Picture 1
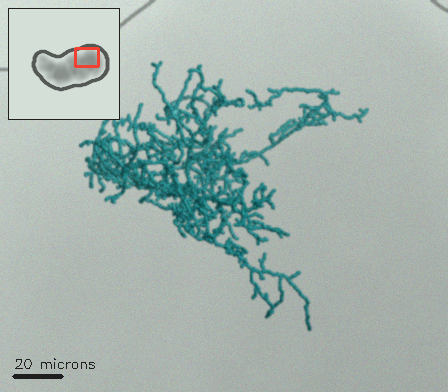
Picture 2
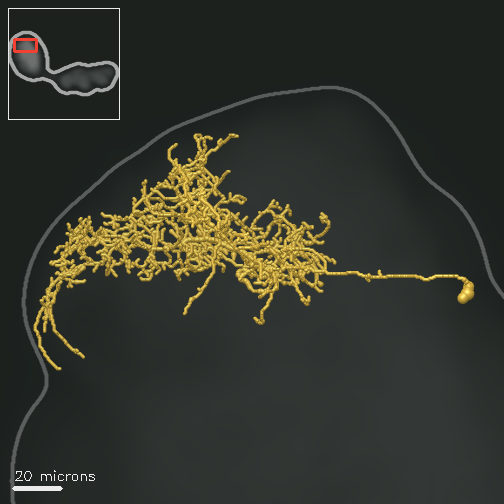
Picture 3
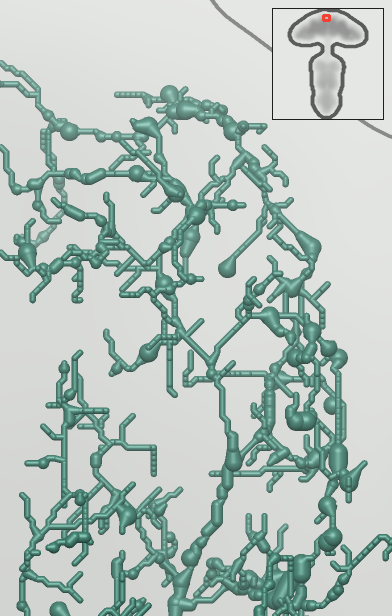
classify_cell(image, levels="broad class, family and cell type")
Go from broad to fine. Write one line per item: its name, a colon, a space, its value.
broad class: central-brain intrinsic neuron
family: hemilineage SMPpv2_dorsal
cell type: SMP253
